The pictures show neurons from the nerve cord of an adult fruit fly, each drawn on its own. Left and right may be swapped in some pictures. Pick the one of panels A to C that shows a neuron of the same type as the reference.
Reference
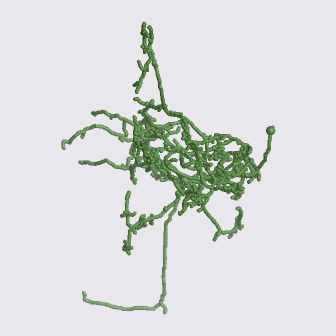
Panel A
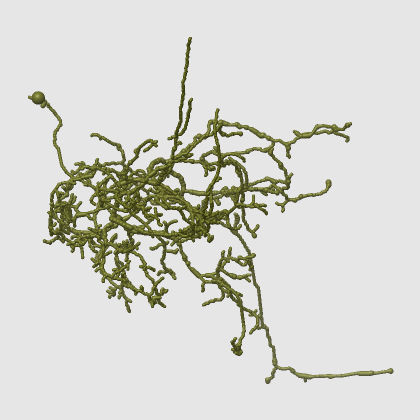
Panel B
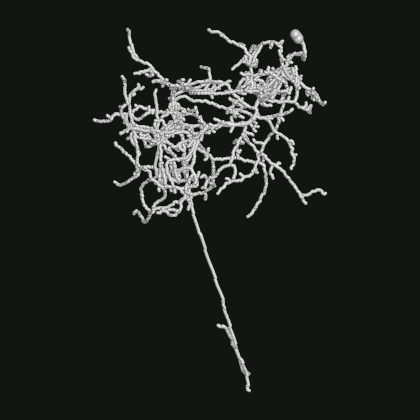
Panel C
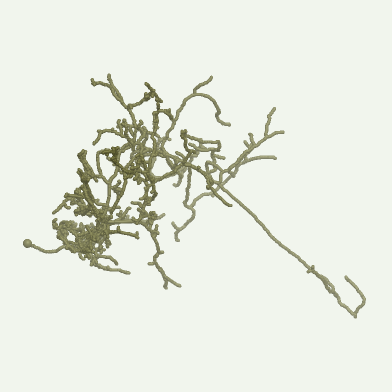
Panel A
